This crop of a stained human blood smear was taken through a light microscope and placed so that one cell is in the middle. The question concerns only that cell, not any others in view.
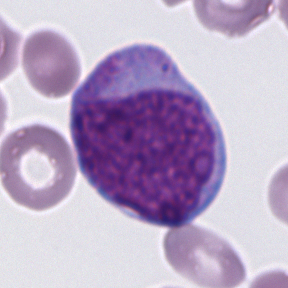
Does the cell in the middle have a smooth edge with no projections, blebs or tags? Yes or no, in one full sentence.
Yes, the outline of the cell is smooth.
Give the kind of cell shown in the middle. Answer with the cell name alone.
atypical promyelocyte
